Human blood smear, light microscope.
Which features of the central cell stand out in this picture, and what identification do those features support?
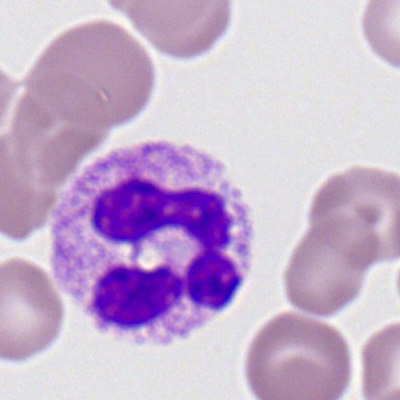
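Roughly round outline on this one. The nucleus splits into three separate lobes, with no nucleoli showing. Fine lilac granules fill the cytoplasm all the way through. So it's a segmented neutrophil.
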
